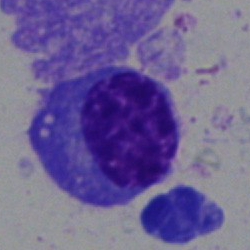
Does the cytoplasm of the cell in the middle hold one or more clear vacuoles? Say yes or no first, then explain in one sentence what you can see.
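Yes. Two small clear vacuoles lie in the upper-left cytoplasm.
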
